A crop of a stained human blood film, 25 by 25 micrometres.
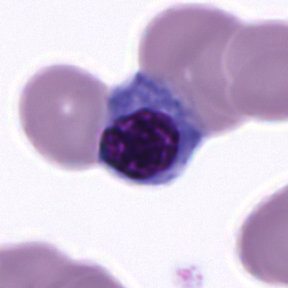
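Plasma cell, stained peripheral blood smear. Nucleus in lower part of cell, most cytoplasm above it. Chromatin dark purple, coarsely clumped. No distinct granules in cytoplasm. Upper cell border irregular and ragged.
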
